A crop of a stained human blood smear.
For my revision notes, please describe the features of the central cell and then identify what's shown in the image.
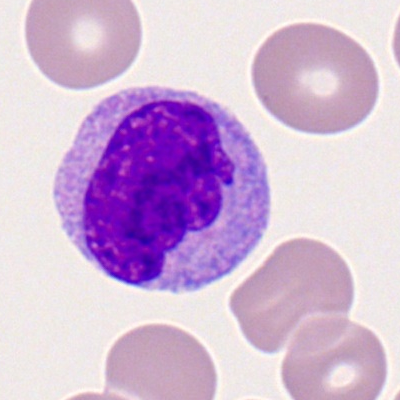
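Start with the outline: it is round, and its edge runs smoothly all the way around. Now move to the nucleus, and you will see a notch folding into it on the right side. Look inside the nucleus for a distinct nucleolus; there is none to be seen. Finally, notice how fine pinkish-purple granules dust the cytoplasm. This is a monocyte.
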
